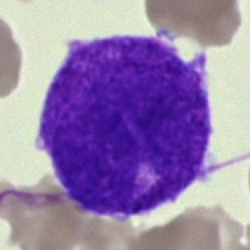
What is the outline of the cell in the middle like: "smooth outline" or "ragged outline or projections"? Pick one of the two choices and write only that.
Ragged outline or projections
